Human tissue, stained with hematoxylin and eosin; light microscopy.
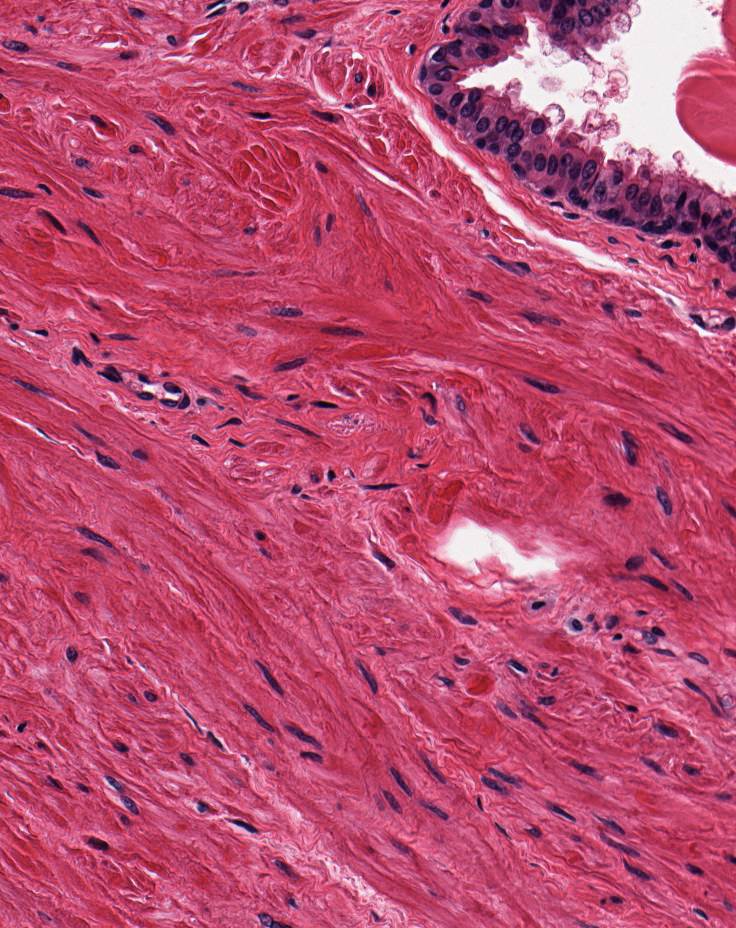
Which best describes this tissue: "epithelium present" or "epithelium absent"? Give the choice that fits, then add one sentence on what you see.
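Epithelium present. A lumen lined by epithelium occupies the top right corner, and the rest of the field is a thick wall of pink fibres.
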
